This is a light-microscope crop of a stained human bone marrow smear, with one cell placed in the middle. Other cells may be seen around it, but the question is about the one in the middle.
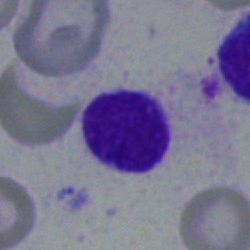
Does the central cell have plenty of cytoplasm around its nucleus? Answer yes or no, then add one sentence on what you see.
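No. Almost no cytoplasm is visible around the nucleus.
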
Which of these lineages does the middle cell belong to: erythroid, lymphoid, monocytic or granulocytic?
lymphoid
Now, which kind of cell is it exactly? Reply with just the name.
lymphocyte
